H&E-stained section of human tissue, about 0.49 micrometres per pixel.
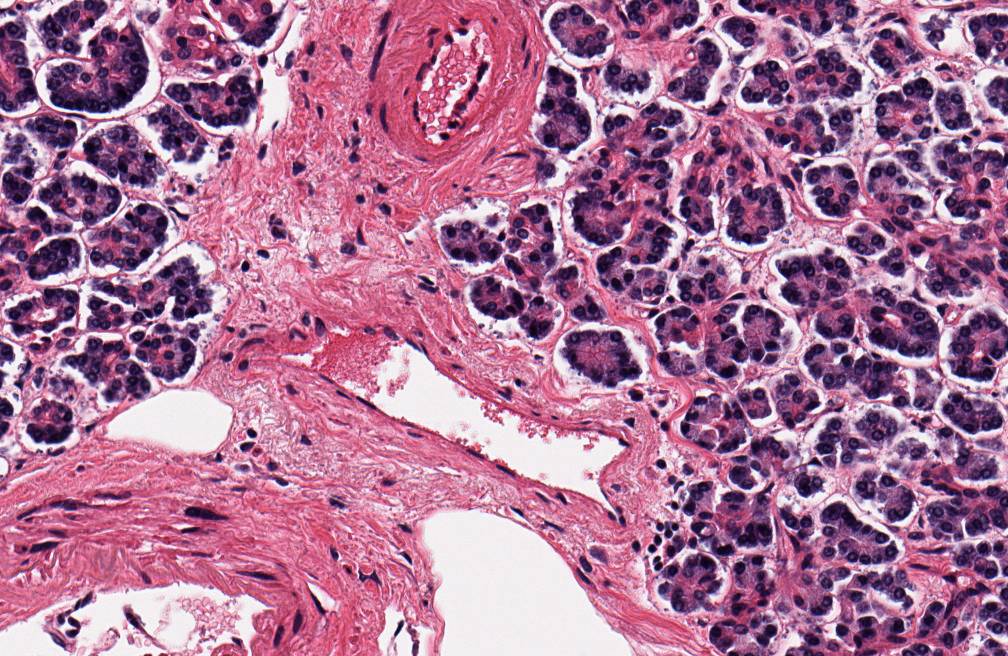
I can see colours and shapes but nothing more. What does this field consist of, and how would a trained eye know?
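Exocrine pancreas is the tissue shown. Densely packed acini fill the field's left and right parts; their cells have strongly basophilic, dark purple cytoplasm and round nuclei towards the cell base.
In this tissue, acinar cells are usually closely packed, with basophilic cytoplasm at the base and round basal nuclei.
No pale, foamy mucous cells lie among the acini.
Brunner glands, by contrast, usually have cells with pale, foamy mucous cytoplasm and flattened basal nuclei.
A band of connective tissue runs between the acini from the top centre down to the lower left.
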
